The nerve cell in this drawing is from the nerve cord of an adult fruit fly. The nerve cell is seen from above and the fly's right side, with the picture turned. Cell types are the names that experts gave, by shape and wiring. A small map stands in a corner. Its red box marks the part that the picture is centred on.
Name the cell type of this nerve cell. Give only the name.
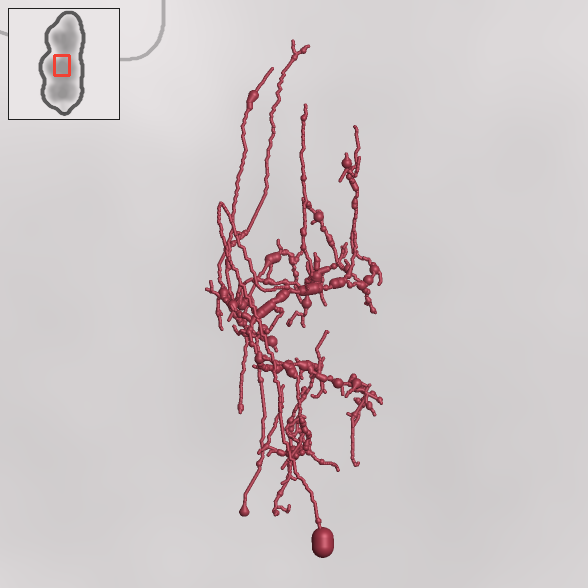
IN11B018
